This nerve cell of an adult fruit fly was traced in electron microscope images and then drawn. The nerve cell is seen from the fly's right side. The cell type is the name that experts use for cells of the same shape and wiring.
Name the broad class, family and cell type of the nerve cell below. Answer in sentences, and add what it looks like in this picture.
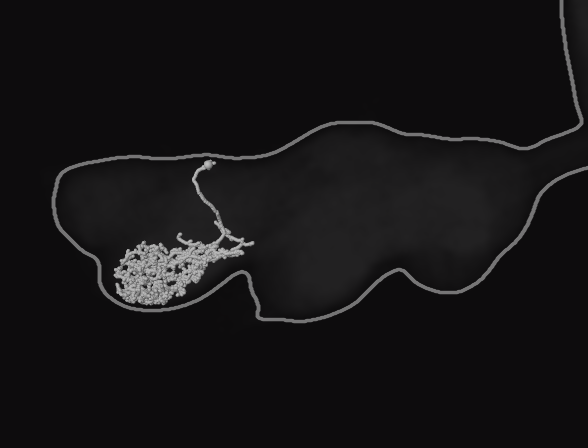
It is a nerve-cord intrinsic neuron. The family is hemilineage 23B. It is of cell type IN23B014. In this view it is about as wide as it is tall.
